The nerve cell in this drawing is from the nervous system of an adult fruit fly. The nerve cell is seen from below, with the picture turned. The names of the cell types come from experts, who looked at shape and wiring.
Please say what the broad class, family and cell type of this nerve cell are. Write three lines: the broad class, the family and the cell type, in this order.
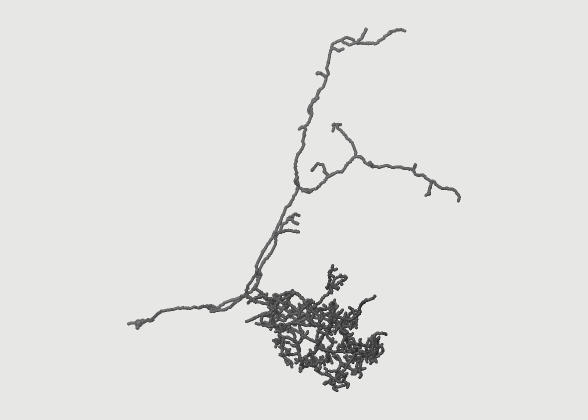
central-brain intrinsic neuron
hemilineage LHl1
AVLP761m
